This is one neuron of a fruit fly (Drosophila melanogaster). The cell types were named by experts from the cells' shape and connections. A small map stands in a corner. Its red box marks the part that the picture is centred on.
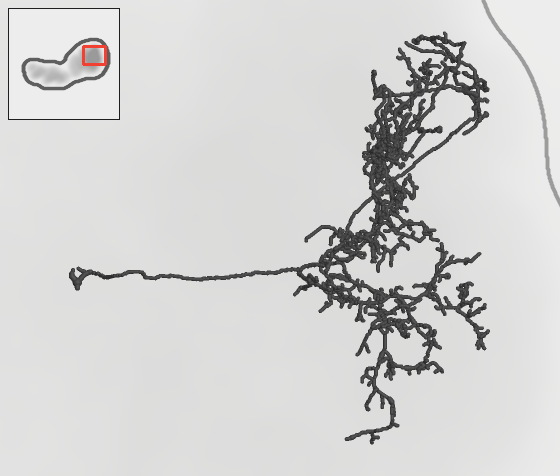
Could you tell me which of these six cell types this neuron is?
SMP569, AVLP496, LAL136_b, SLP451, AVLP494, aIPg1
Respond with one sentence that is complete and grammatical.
Of the cell type AVLP494 is this neuron.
